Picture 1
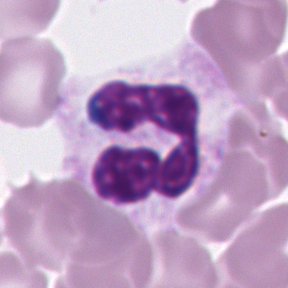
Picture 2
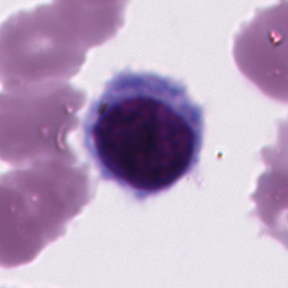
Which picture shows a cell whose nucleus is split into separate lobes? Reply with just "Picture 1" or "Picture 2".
Picture 1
